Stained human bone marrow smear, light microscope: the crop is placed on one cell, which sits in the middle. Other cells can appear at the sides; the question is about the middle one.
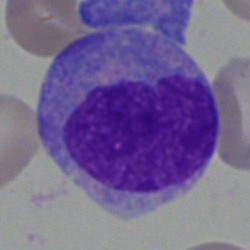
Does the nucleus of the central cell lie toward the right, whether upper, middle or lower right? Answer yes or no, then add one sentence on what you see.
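Yes. The nucleus lies off-centre toward the lower right of the cell.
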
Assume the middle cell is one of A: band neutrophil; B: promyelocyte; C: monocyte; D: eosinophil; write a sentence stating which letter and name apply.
The cell in the middle is a monocyte, and that makes option C correct.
